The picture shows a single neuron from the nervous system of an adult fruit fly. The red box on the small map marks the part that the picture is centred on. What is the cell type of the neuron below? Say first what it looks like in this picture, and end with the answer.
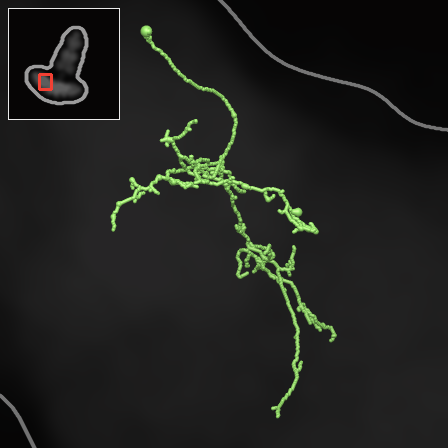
As drawn here it is taller than it is wide. It is a central-brain intrinsic neuron. It is of cell type WEDPN6B.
